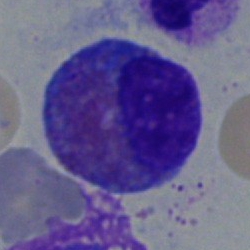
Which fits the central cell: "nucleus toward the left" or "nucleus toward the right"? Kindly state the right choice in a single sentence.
The nucleus is placed toward the right, whether upper, middle or lower.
